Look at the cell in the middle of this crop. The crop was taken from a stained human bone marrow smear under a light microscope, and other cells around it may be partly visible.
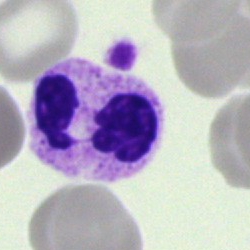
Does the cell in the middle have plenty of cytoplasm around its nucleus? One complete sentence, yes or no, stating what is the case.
Yes, this cell has broad cytoplasm around its nucleus.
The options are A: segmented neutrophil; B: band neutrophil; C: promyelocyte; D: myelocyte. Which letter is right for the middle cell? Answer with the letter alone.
A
